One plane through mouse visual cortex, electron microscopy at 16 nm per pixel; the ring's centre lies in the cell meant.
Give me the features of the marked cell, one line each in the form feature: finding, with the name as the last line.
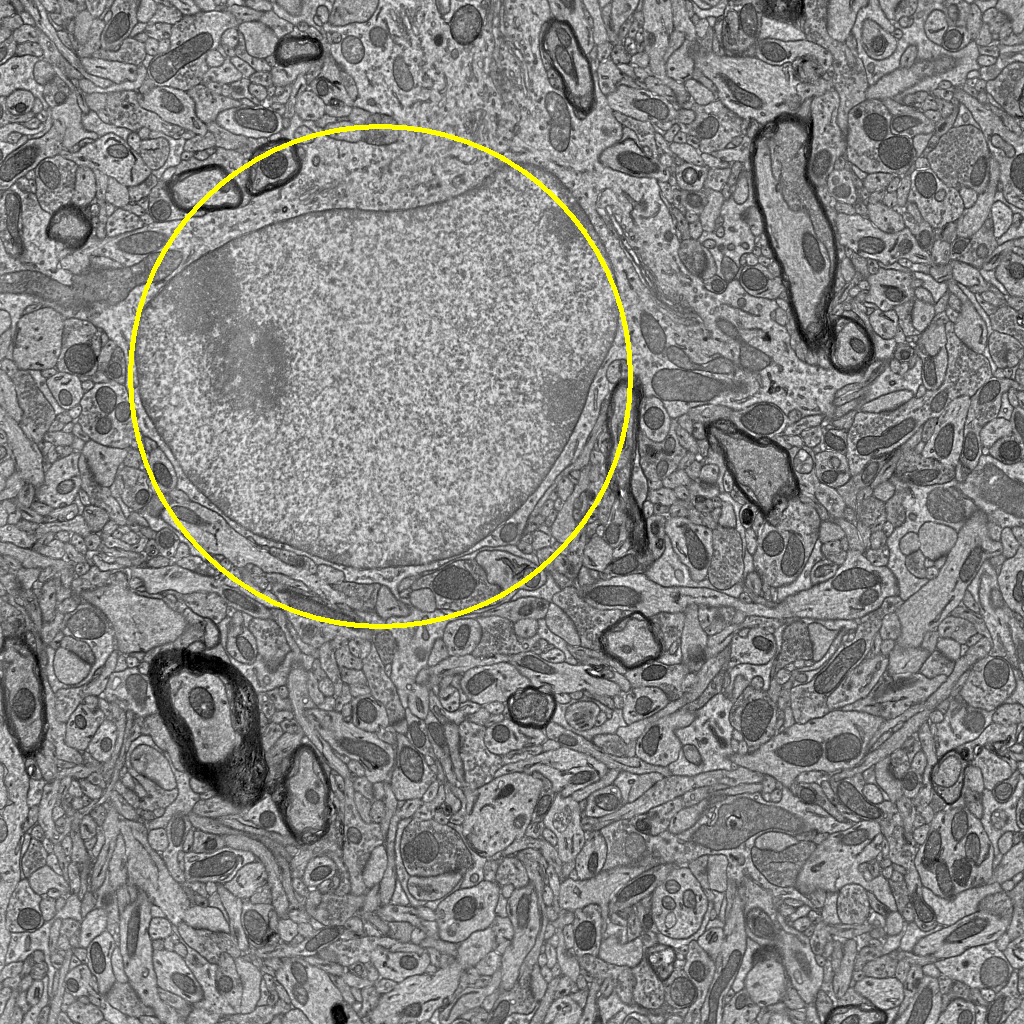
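Nucleus: a large oval, wider than it is tall, as far as I can see
Envelope: runs smoothly, no deep infoldings that I can find
Chromatin: mostly pale and finely granular
Cytoplasm: I see no stacks of rough endoplasmic reticulum
Name: astrocyte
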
